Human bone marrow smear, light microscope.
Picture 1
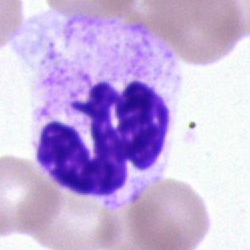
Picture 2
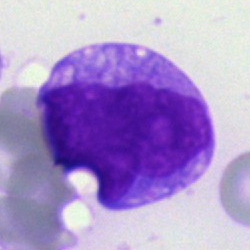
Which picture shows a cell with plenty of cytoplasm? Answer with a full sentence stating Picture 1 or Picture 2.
It is the cell in picture 1 that has plenty of cytoplasm.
